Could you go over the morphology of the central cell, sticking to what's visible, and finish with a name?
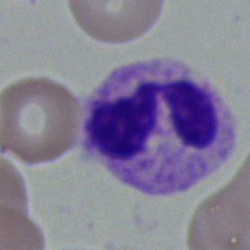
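First, the nucleus: two large lobes joined by a thick band across the top. Second, the chromatin, which is dark purple and coarsely clumped. Third, the cytoplasm, plentiful and pale lilac, with fine purple granules scattered through it. The cell is a segmented neutrophil.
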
